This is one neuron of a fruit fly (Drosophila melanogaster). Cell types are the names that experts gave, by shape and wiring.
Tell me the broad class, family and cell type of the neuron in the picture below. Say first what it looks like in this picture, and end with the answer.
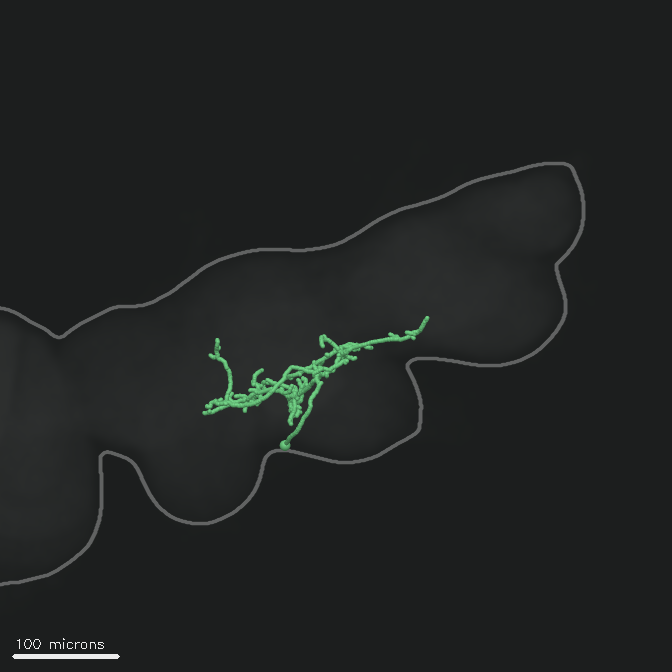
By the scale bar it is about 200 microns wide in this view. In this view it is wider than it is tall. This is a nerve-cord intrinsic neuron. Its family is hemilineage 05B. The cell type is IN05B074.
